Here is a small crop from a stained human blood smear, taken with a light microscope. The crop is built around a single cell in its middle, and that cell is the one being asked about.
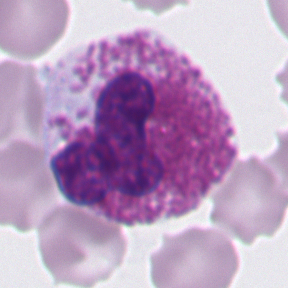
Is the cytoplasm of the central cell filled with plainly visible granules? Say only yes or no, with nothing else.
Yes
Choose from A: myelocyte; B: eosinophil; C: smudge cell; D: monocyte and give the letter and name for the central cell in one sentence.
Option B holds, for the cell in the middle is an eosinophil.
